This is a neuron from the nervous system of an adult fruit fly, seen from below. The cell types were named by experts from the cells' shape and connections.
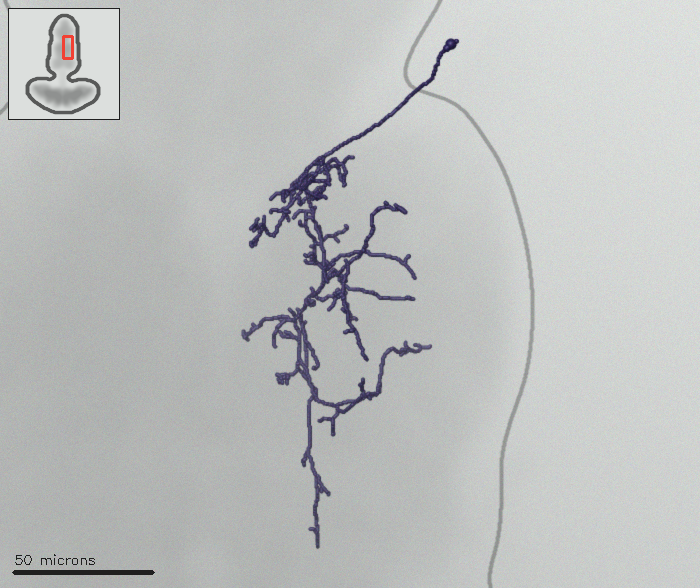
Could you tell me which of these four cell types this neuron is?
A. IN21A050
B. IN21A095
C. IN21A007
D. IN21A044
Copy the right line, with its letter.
A. IN21A050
